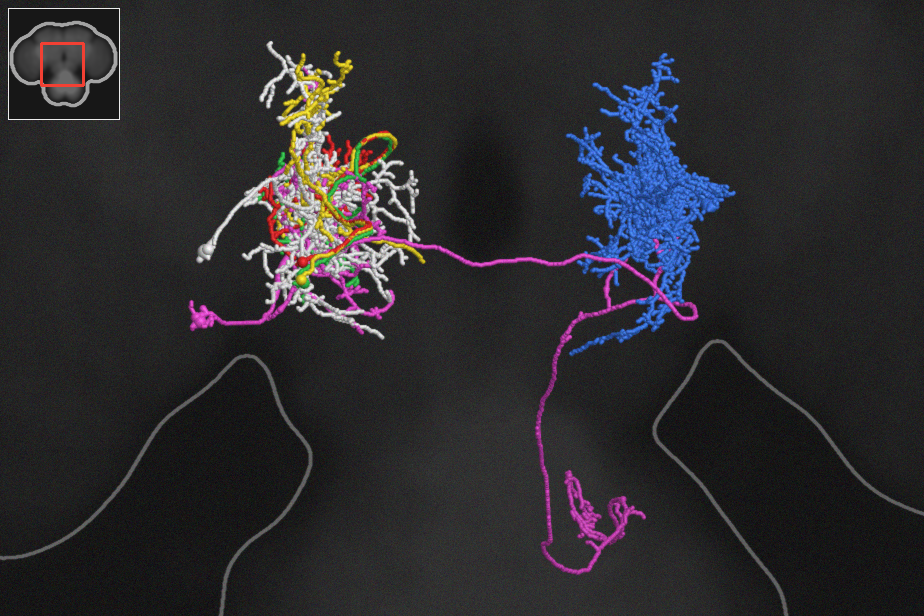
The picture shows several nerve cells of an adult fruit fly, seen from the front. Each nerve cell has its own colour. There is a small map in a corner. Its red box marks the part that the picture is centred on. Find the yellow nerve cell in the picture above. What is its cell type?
PS077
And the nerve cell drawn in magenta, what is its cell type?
DNg41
